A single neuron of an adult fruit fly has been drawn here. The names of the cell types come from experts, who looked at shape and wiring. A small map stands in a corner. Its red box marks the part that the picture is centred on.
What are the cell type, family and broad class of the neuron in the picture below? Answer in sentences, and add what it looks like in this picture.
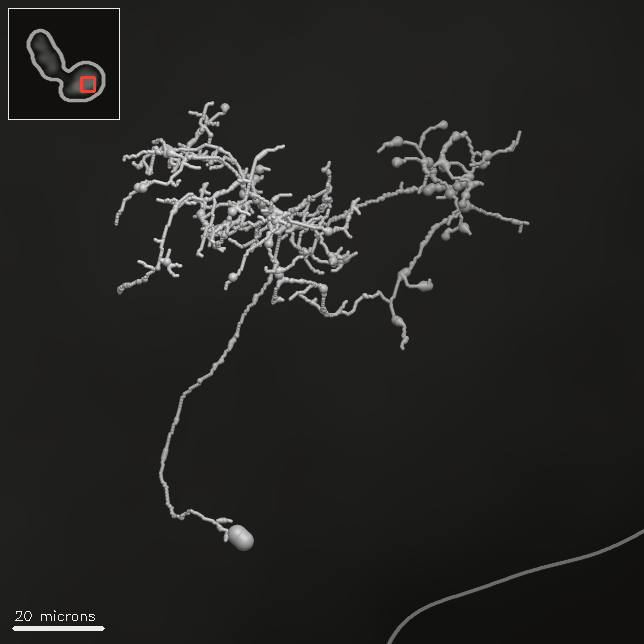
Its cell type is CB2172. The family is hemilineage LHa1. This is a central-brain intrinsic neuron. Its cell body lies at the bottom of the picture. By the scale bar it is about 100 microns tall in this view. Dozens of branch ends can be seen.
